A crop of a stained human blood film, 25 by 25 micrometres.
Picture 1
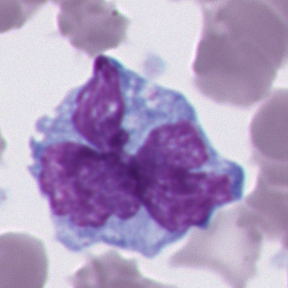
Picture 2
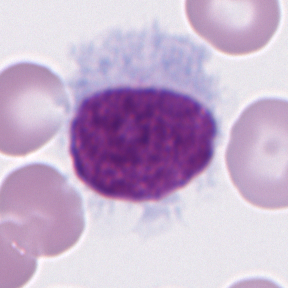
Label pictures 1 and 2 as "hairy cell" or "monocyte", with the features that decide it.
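Assignment comes first: monocyte in picture 1, hairy cell in picture 2. Picture 1, edge: irregular, with angular corners instead of a smooth round outline. Picture 1, nucleus: several broad folded lobes meeting near the centre of the cell, with no distinct nucleoli.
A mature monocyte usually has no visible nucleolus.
Picture 1, cytoplasm: pale greyish-blue and faintly mottled, without coarse coloured granules.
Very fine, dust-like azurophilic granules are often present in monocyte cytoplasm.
Picture 2, edge: ragged, with many fine hair-like projections, most numerous and longest along the top. Picture 2, chromatin: dark purple, with a mottled, patchy texture. Picture 2, cytoplasm: pale greyish blue, with no granules visible.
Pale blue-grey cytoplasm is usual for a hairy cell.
Where they differ most is the border: angular corners in picture 1, fine hair-like projections in picture 2. Shared items: pale greyish-blue cytoplasm without coarse granules, and red cells that lie near the cell without overlapping it, all around in picture 1 and on the left and right in picture 2.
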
